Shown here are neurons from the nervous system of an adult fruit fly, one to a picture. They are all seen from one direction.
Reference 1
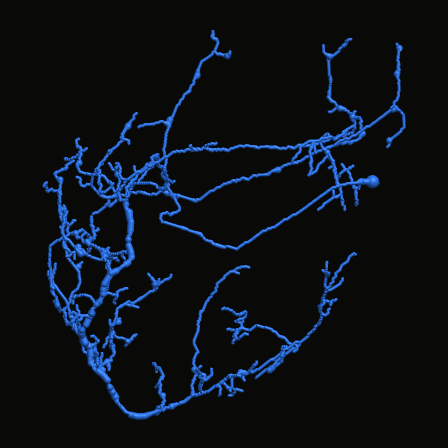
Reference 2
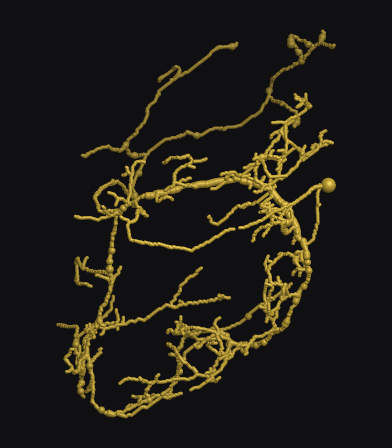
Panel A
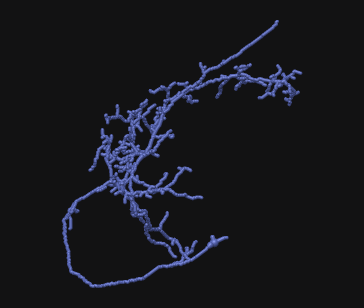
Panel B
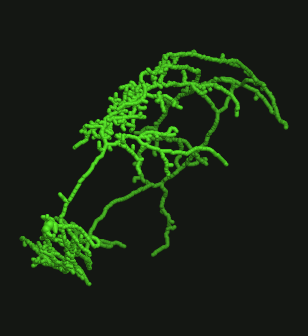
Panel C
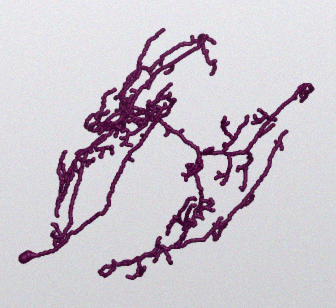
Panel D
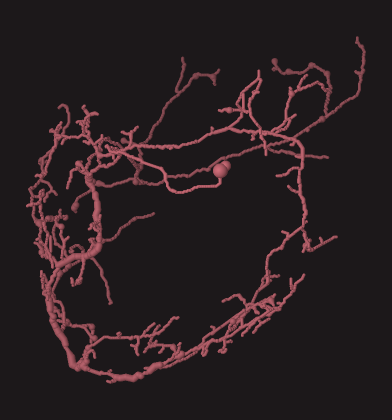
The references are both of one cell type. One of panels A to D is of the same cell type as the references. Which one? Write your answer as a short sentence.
Panel D is of the same cell type.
